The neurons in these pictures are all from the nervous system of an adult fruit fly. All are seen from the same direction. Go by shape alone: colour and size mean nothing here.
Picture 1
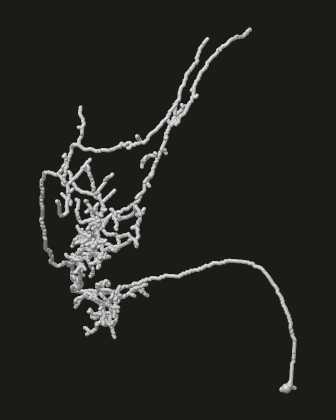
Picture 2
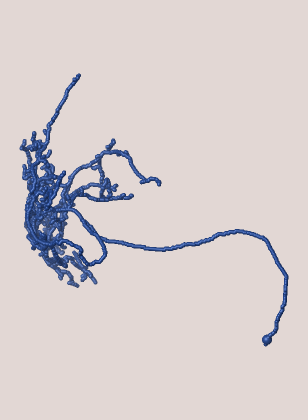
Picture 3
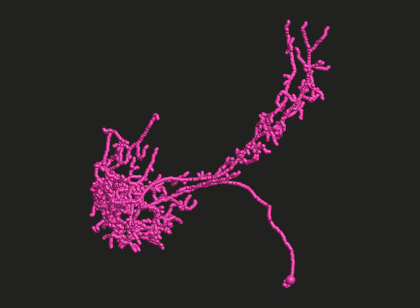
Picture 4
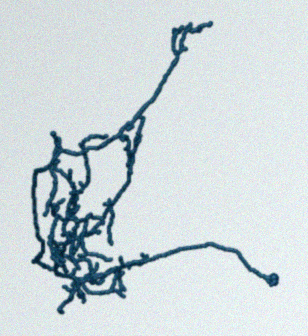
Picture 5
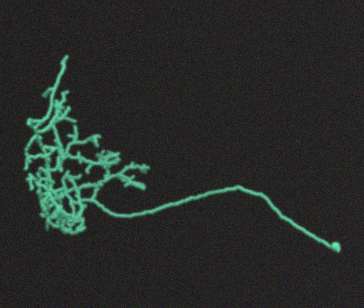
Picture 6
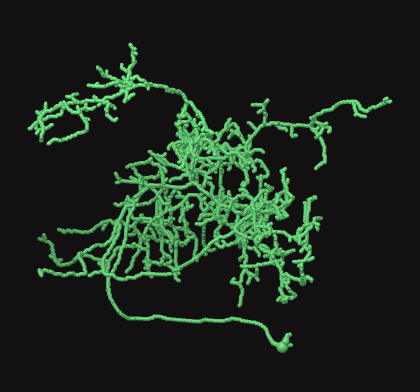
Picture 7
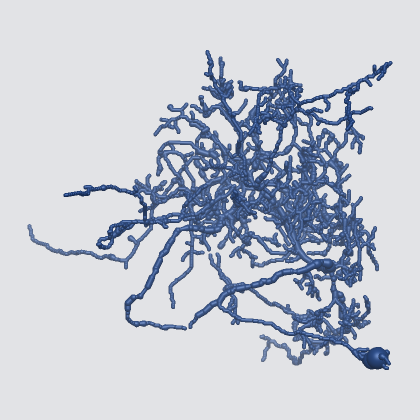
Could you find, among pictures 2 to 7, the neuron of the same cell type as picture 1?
Picture 4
